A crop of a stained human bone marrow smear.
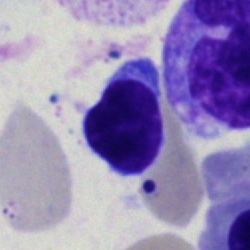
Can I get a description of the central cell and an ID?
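I see a nucleus that fills most of the cell. Its chromatin looks dense and stains deep purple. I can't make out any nucleoli. The cytoplasm, as far as I can tell, shows no granules. Now the name: this is a lymphocyte.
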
